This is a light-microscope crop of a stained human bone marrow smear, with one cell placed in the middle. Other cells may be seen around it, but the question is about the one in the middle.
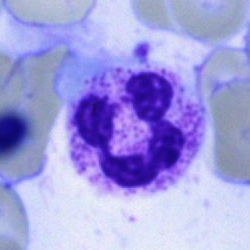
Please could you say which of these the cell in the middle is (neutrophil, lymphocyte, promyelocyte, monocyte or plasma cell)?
neutrophil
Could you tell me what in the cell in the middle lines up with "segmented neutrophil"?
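Segmented neutrophil. Nucleus in about four lobes, arranged in a ring.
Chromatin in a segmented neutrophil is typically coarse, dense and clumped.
Here it is dark purple and coarsely clumped, which matches.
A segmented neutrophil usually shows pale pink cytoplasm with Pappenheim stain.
Cytoplasm here: pale pink-lilac. Many small purple granules scattered throughout it.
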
